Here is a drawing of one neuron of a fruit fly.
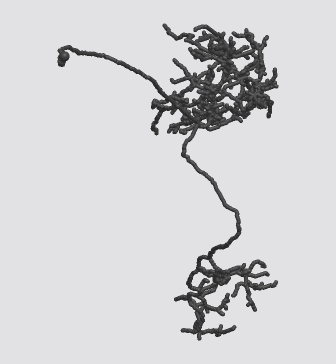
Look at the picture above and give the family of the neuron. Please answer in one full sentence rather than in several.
The family assigned to this neuron is hemilineage 07B.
